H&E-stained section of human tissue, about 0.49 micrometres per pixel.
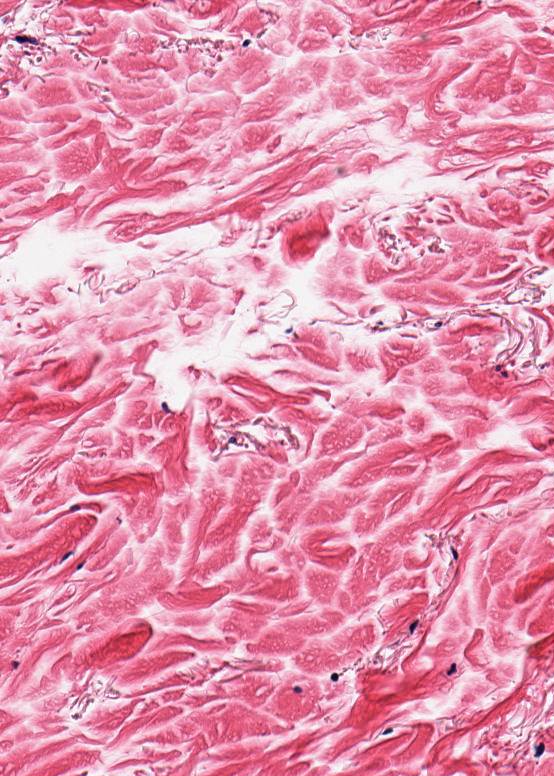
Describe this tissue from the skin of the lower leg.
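Nuclei are sparse in this tissue, with only scattered ones lying among the pink bundles. Those few nuclei are small and darkly stained. In the white spaces between the bundles lie fine, wispy, pale strands. Neither epithelium nor glands can be found anywhere in the field.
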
